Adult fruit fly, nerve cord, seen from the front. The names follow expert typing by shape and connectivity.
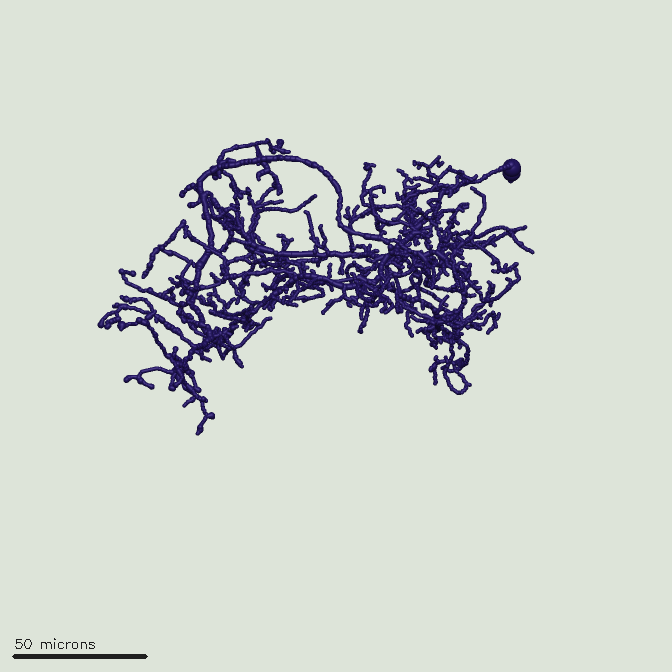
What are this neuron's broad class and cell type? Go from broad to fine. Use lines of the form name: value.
broad class: nerve-cord intrinsic neuron
cell type: INXXX031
